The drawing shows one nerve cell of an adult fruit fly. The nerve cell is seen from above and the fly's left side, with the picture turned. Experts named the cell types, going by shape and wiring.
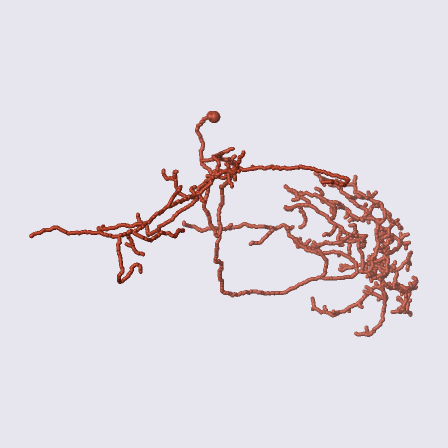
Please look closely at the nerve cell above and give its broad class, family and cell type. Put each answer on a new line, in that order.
visual projection neuron
hemilineage VPNp&v1_ventral
LoVP61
